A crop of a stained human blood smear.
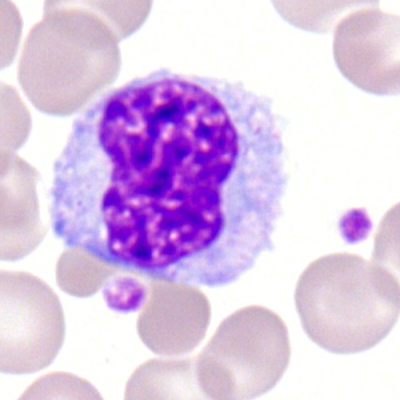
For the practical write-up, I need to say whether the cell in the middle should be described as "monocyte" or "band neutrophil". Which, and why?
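I'd call this a monocyte rather than a band neutrophil. The nucleus is pinched in at its middle, giving it a waisted shape. What tips it for me is the chromatin: lacy and strand-like, broken by many small pale gaps.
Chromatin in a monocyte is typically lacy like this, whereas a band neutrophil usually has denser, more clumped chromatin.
I also note abundant, pale greyish-blue cytoplasm with only fine, dust-like pinkish granules.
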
